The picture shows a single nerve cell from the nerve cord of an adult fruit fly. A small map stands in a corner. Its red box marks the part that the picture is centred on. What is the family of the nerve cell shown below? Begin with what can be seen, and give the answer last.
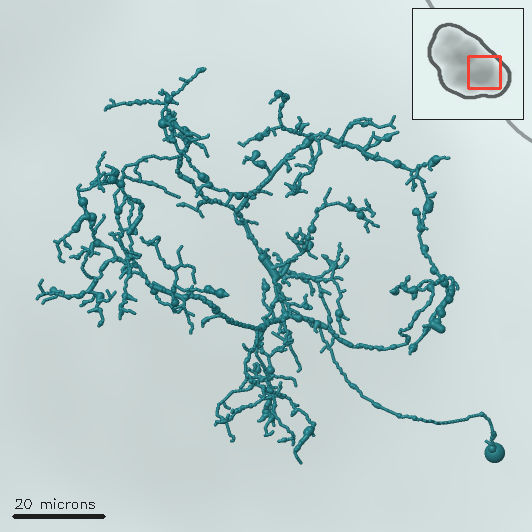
From left to right in the picture it spans about 100 microns. More than a hundred branch ends can be seen. This is a nerve-cord intrinsic neuron. Its family is hemilineage 16B.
